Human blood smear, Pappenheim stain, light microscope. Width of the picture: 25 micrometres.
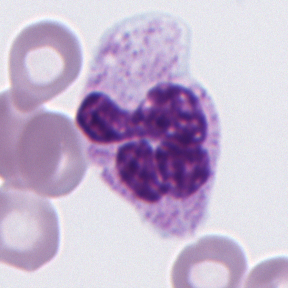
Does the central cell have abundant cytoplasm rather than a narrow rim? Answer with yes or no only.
Yes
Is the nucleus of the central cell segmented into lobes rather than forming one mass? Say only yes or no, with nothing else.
Yes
